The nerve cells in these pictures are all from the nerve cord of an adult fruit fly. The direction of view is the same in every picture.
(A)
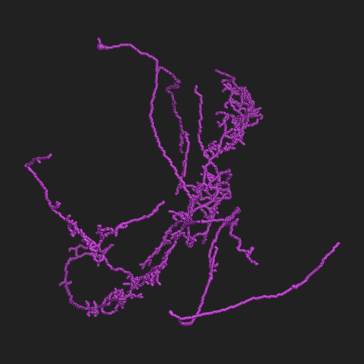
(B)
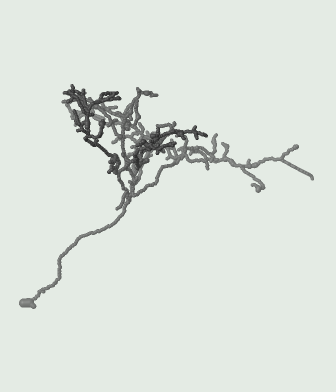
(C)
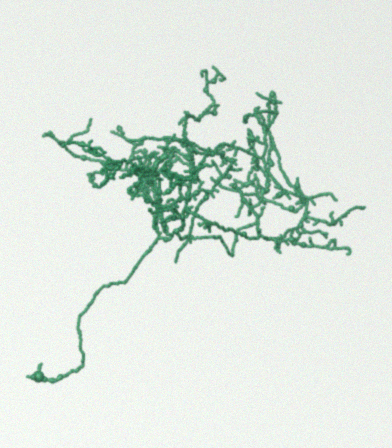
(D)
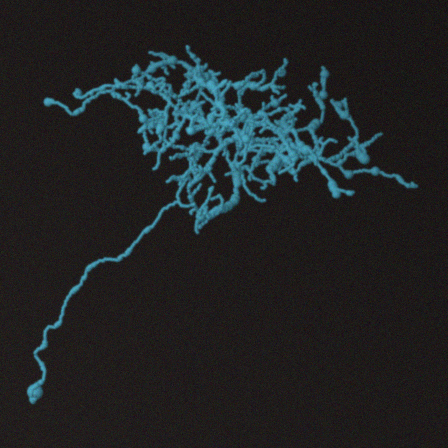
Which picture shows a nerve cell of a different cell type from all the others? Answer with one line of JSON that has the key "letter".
{"letter": "A"}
